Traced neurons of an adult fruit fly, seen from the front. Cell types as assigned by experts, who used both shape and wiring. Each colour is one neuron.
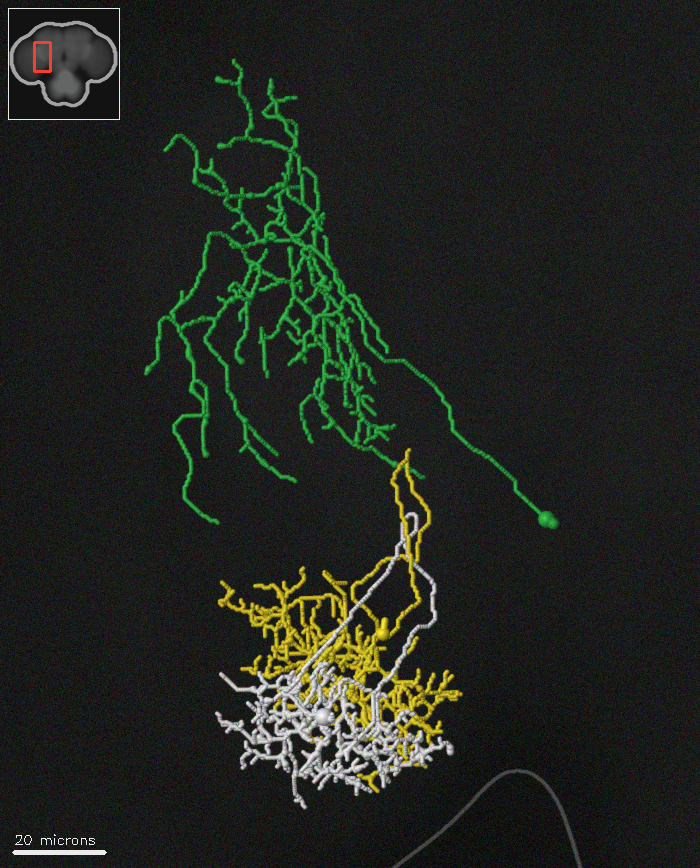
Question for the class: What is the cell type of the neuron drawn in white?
Li34a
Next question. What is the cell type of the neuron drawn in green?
Li19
